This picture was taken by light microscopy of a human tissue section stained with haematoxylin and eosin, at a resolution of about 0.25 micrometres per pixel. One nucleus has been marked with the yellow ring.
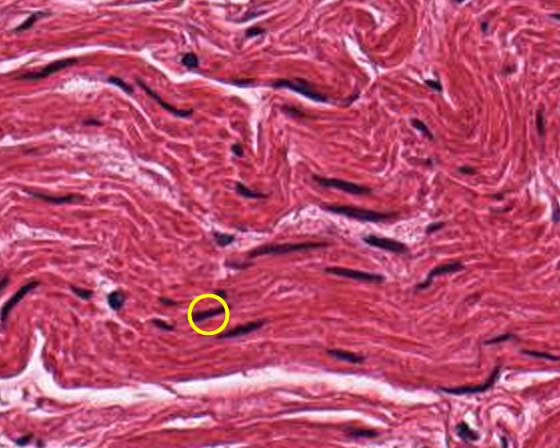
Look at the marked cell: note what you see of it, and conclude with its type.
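The nucleus is long and slender with tapered ends, and lies roughly horizontally, tilted slightly. The nucleus is evenly dark throughout, with no visible internal detail. The cytoplasm around the nucleus is pink and streaky, with no distinct outline separating it from the adjacent fibres. The cell lies parallel to other elongated dark nuclei and wavy pink fibres, all running the same direction in a bundle. This is a smooth muscle cell.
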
